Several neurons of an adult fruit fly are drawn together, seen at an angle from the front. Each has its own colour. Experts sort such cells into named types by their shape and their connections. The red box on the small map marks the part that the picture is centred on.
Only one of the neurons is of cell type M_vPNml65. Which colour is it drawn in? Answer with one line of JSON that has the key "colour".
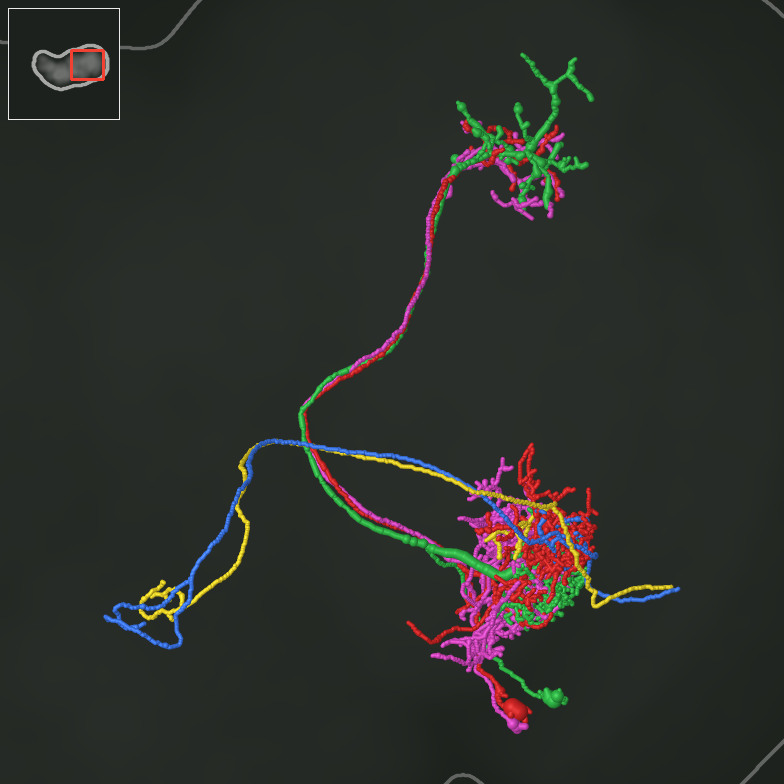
{"colour": "magenta"}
